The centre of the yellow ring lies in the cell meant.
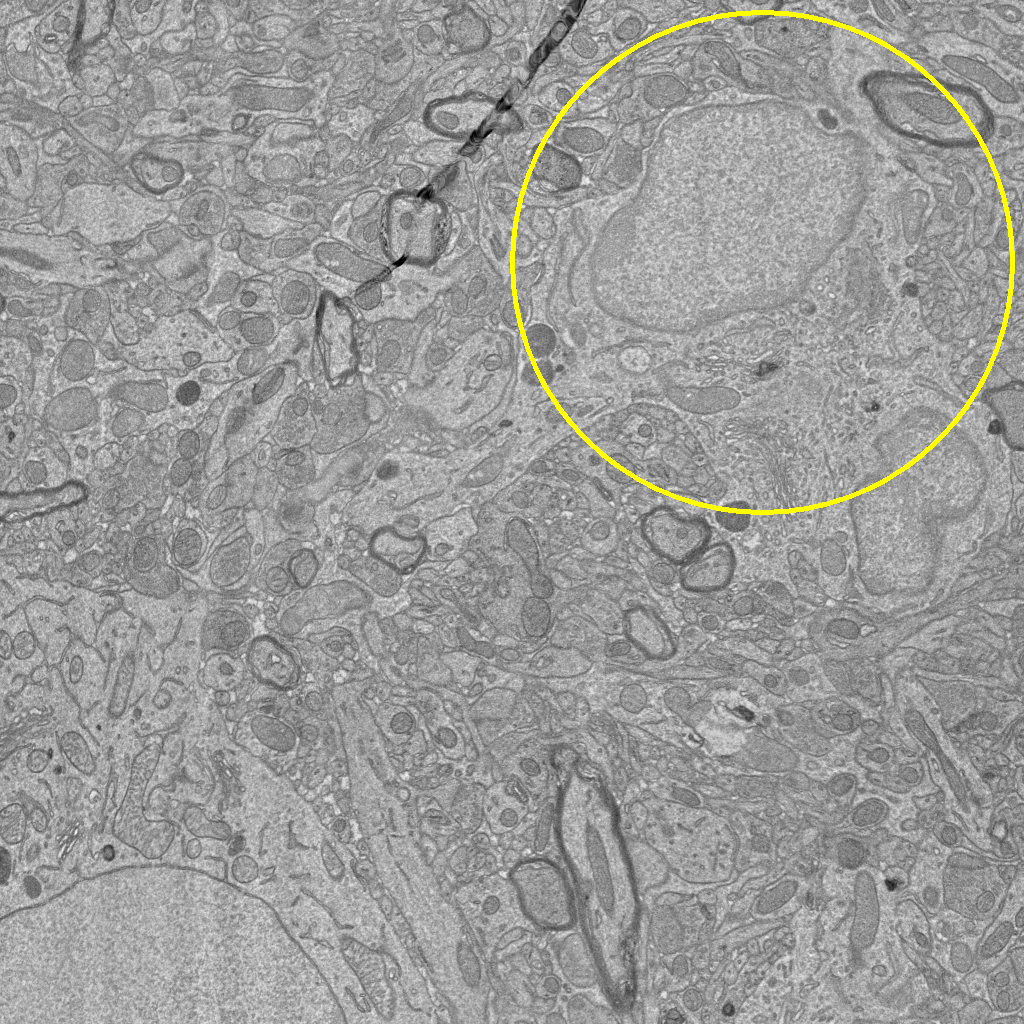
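Oligodendrocyte precursor cell in mouse visual cortex. Its large oval nucleus lies with the long axis running from lower left to upper right, and the chromatin is pale and finely granular throughout, without heavy dark clumps along the envelope. Below the nucleus, the cytoplasm holds stacks of parallel membranes and a few small dark dense bodies.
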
